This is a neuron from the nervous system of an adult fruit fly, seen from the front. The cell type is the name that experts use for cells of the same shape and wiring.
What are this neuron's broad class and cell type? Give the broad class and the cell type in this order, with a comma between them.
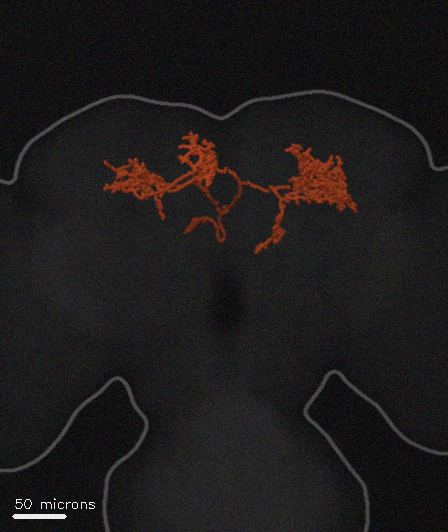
central-brain intrinsic neuron, CL344_b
